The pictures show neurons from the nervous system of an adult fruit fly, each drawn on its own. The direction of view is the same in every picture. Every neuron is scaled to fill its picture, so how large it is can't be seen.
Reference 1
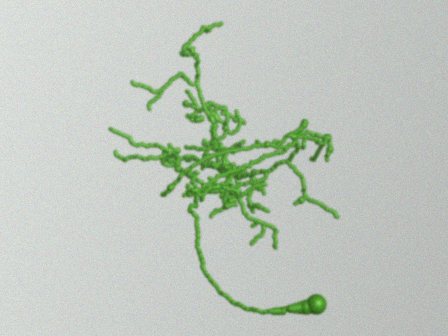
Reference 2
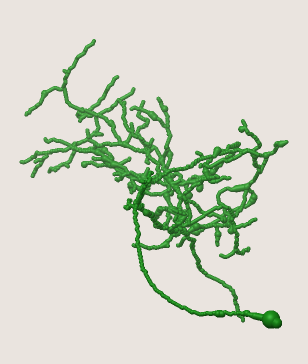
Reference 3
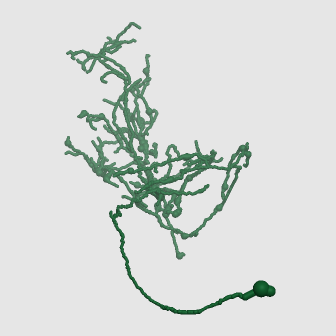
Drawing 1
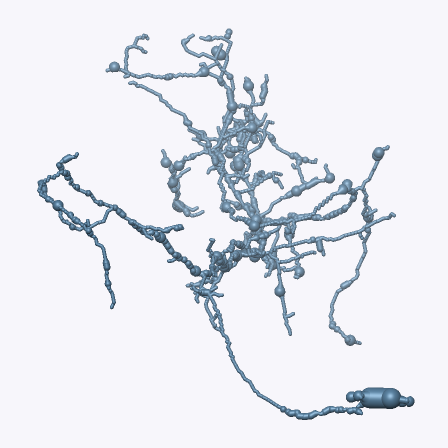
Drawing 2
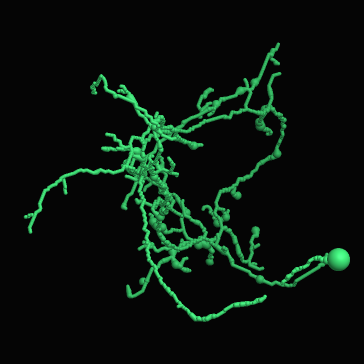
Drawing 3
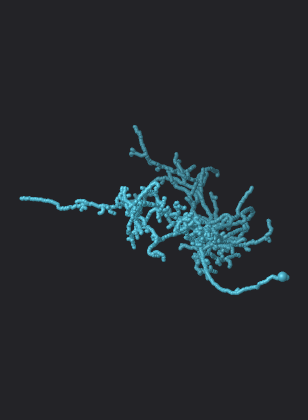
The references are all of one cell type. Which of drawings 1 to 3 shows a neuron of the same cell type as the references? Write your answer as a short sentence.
Drawing 1 is of the same cell type.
